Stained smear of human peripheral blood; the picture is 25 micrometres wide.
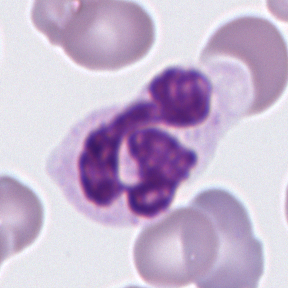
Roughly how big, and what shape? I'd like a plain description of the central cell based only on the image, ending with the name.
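What I notice first is the shape: the outline is irregular rather than round, and the cell measures about 16 by 11 micrometres. The chromatin is dark purple and coarsely clumped. The cytoplasm is a pale lilac-pink, and I can make out only fine, faint granules in it, with no coarse coloured ones. This is a segmented neutrophil.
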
